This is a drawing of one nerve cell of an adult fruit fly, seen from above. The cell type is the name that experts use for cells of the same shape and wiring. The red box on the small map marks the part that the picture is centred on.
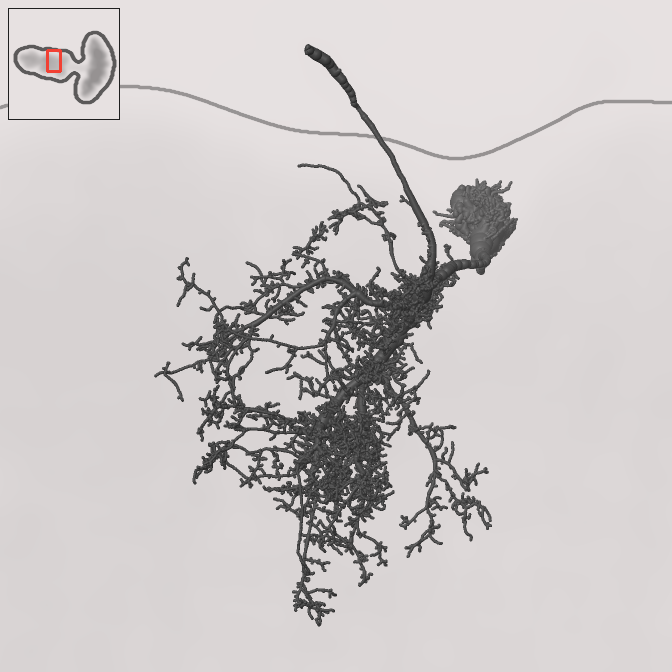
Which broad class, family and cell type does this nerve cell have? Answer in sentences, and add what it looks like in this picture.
This is a motor neuron of the nerve cord. The family is hemilineage 03B. Its cell type is DLMn c-f. It lies in the nerve cord. More than a hundred branch ends can be seen.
